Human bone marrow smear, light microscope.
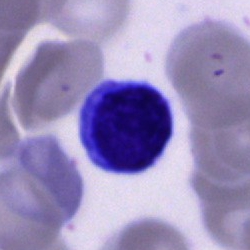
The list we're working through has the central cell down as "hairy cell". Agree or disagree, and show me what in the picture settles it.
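The outline here is round and smooth, and the chromatin is dense and stained deep blue-purple. No nucleolus shows in the nucleus, and no granules are seen anywhere in the cell. The cytoplasm is scant, a thin rim around the nucleus at most. The cell sits in a pale gap, not touching the red cells around it. Hairy cell runs into trouble with that thin rim.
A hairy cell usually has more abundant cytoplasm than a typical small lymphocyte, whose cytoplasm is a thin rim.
The smooth outline counts against hairy cell too.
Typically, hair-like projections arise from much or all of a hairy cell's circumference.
For lymphocyte, the missing nucleolus fits, just as the thin rim does.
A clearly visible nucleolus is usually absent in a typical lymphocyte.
So it's a lymphocyte, not a hairy cell.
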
